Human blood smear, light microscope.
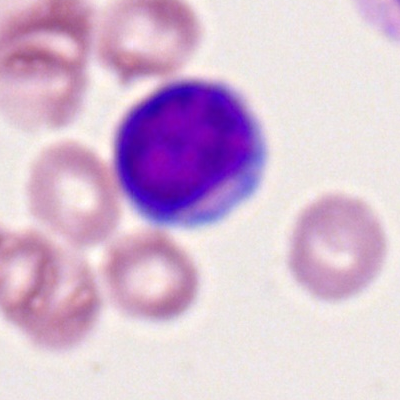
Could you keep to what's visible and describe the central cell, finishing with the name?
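Round and smooth in outline, this cell has dark purple chromatin that appears dense. Its cytoplasm is pale blue and shows no visible granules. This cell is a lymphocyte.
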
